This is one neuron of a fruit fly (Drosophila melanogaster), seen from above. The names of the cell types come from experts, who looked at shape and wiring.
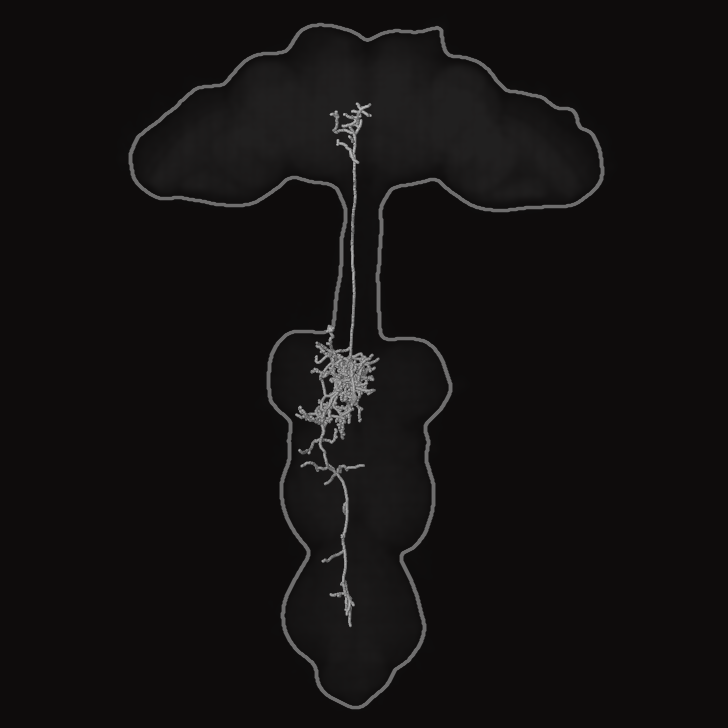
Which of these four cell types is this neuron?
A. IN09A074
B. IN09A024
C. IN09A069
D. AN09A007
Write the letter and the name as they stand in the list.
D. AN09A007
